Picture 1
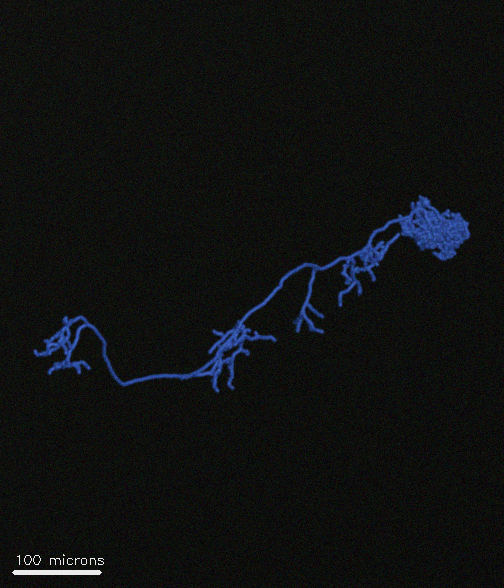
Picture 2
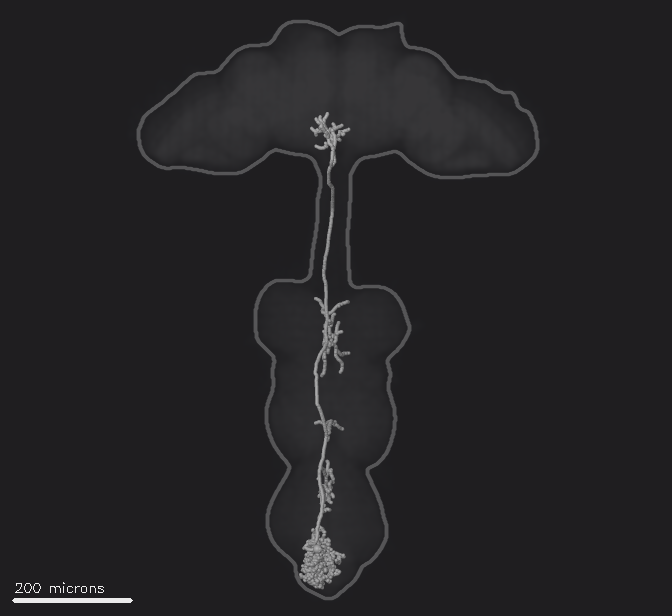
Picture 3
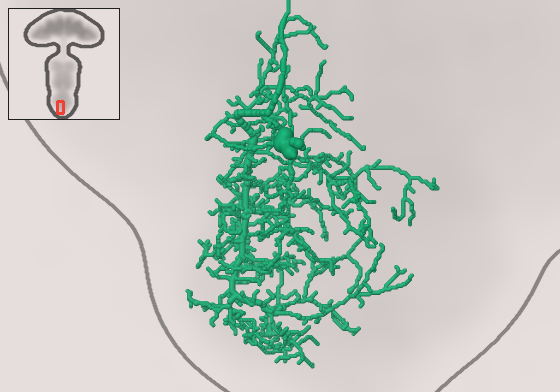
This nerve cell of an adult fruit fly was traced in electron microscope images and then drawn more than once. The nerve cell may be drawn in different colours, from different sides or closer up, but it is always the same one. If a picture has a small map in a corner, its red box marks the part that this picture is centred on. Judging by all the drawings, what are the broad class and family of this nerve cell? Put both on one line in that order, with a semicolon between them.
ascending neuron; hemilineage 19A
